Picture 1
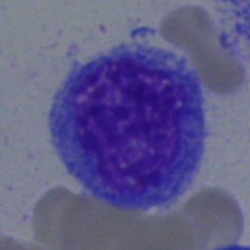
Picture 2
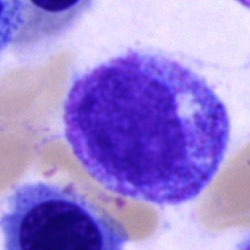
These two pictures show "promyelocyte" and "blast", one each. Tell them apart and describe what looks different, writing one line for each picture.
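The cell in picture 1 is a blast. No distinct coloured granules can be seen in the cytoplasm.
The cell in picture 2 is a promyelocyte. The cytoplasm holds many fine reddish-purple granules.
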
